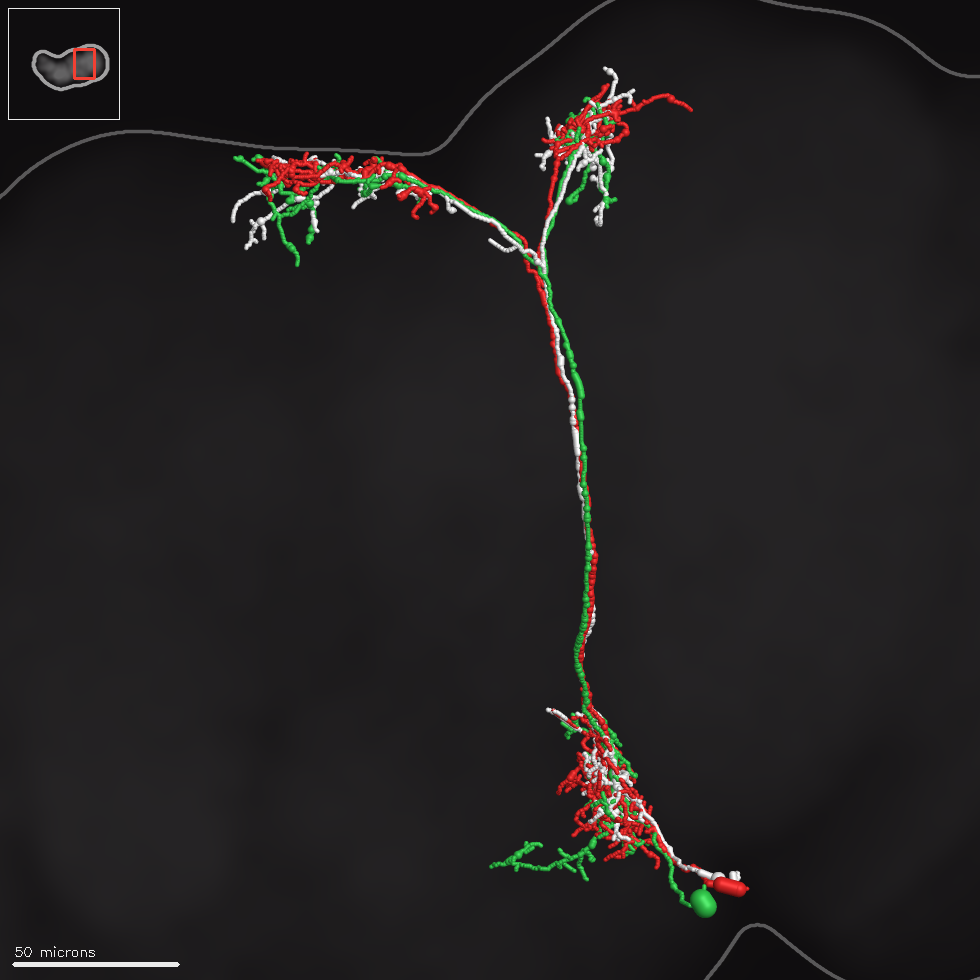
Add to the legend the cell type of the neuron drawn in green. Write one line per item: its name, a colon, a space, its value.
cell type: SMP743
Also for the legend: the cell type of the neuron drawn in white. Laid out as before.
cell type: CB1009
